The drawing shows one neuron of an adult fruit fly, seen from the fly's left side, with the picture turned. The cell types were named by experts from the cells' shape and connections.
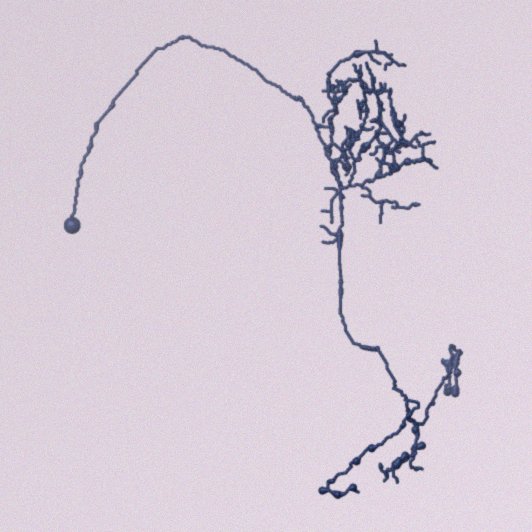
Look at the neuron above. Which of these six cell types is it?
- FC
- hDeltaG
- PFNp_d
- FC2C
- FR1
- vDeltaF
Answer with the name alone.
FC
